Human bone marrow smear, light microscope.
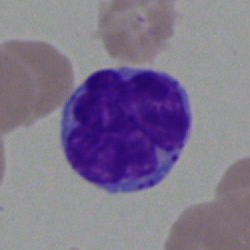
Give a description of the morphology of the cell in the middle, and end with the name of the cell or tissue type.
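Outline round. Nucleus fills nearly whole cell. Chromatin dark purple, coarsely clumped. Thin rim of cytoplasm around nucleus. Lymphocyte.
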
